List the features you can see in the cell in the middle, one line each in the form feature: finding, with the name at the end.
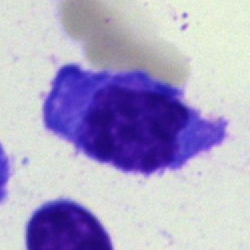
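Outline: irregular and angular, not round
Margin: frayed, with small fuzzy projections
Cytoplasm: stains blue-violet
Granules: none distinct in the cytoplasm
Name: plasma cell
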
